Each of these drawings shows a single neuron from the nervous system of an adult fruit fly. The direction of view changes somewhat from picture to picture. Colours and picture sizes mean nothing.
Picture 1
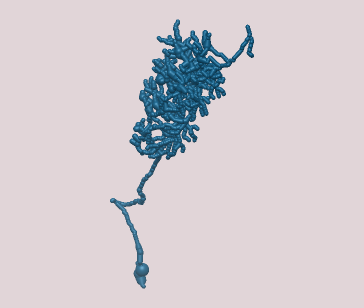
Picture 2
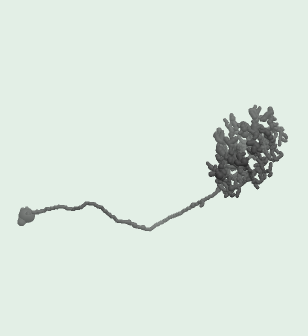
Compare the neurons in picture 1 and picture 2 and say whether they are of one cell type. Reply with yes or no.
yes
